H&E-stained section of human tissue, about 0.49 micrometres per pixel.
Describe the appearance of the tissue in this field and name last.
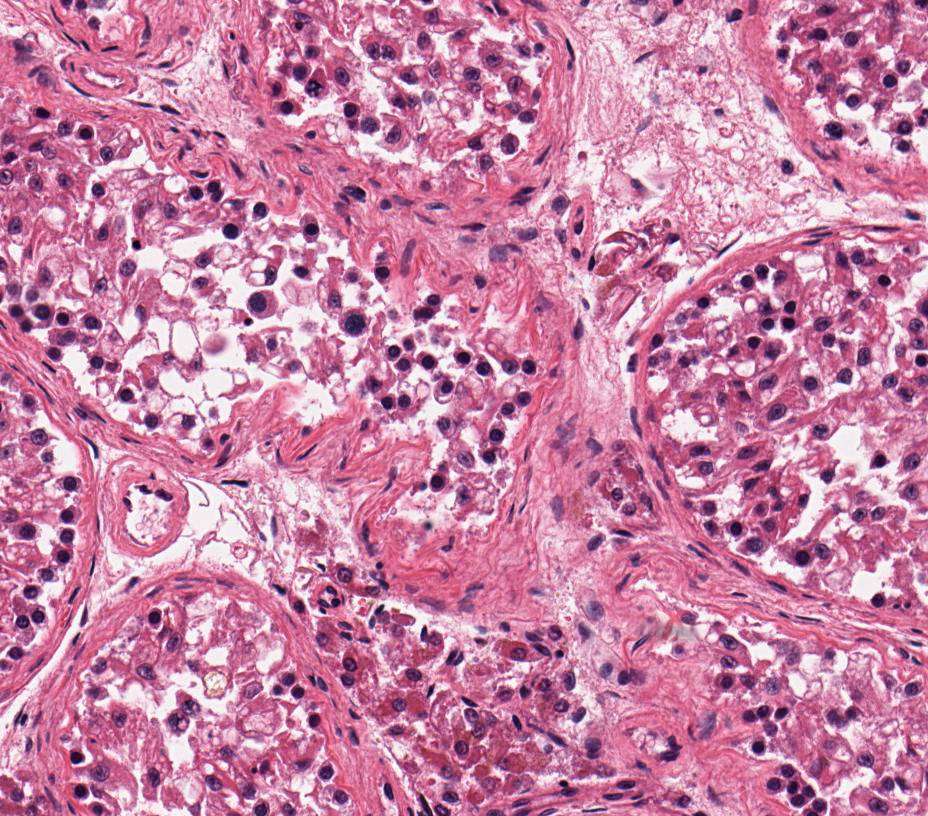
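What fills the field are rounded tubular profiles, cut across, with strips of fibrous interstitial tissue between them. Several concentric layers of pink fibrous tissue, carrying flattened spindle-shaped nuclei, bound each tubule. Inside, loosely arranged cells with round, dark-staining nuclei pack the tubules, with pale vacuolated cytoplasm and small clear spaces scattered among them. It's testis.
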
